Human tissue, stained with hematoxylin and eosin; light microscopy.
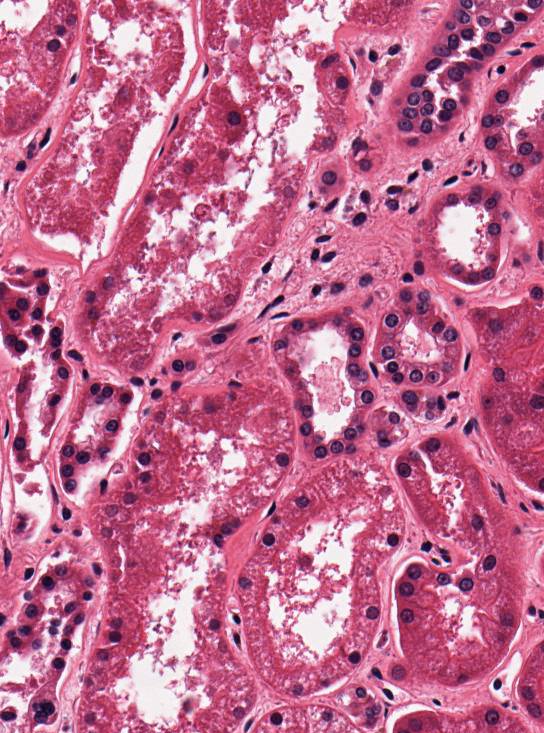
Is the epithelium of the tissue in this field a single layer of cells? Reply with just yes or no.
Yes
